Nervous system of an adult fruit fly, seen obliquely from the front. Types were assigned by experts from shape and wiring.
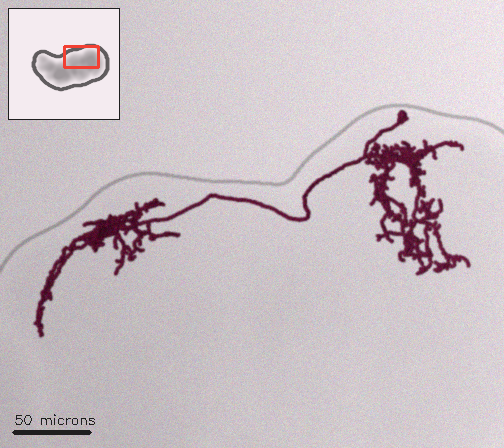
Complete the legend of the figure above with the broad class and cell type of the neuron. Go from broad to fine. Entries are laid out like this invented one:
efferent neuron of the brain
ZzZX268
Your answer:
central-brain intrinsic neuron
SLP462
